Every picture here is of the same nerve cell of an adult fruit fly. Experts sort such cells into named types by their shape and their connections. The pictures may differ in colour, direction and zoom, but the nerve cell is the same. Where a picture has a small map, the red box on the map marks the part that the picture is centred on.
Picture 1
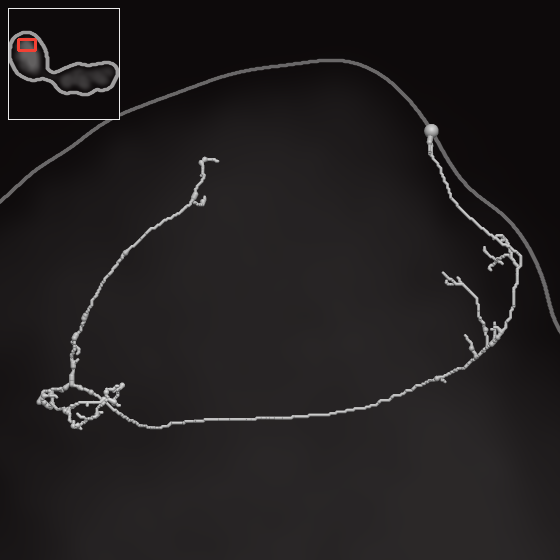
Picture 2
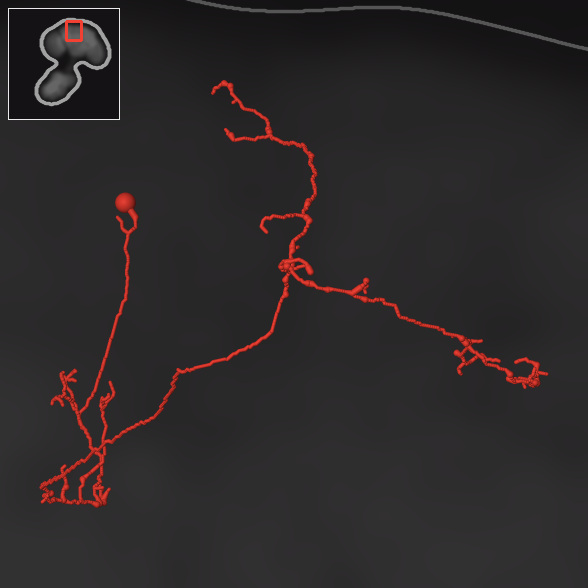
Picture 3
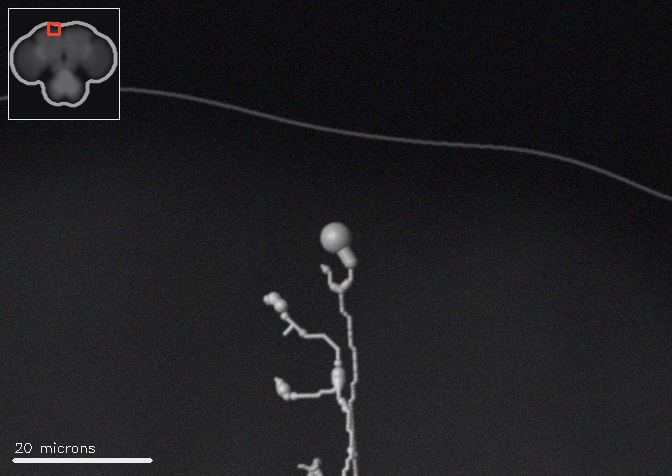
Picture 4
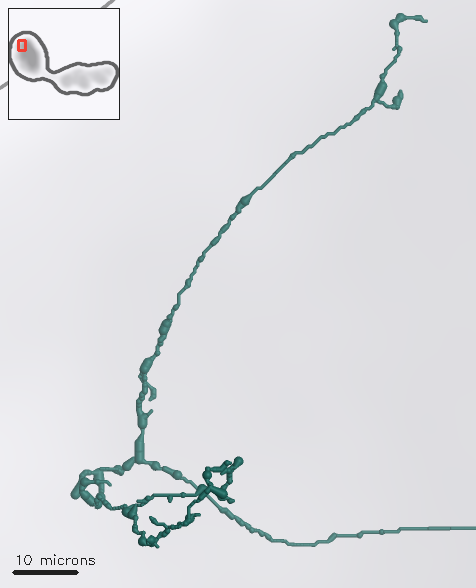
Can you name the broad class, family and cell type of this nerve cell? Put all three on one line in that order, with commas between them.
central-brain intrinsic neuron, class Kenyon Cell, KCa'b'-m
